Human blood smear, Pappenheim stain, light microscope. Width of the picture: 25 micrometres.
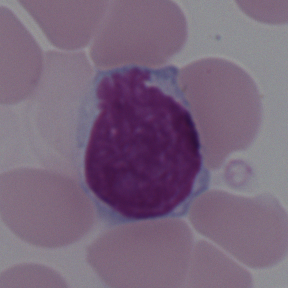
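Typical lymphocyte at the centre of a stained peripheral blood smear. The nucleus measures about 13 by 10 micrometres and occupies about 80% of the cell's area. Its chromatin is dark purple, dense and coarsely clumped. The pale greyish-blue cytoplasm forms a scant rim, widest at the upper right. The cell outline is angular, flattened where neighbouring red cells press against it.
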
